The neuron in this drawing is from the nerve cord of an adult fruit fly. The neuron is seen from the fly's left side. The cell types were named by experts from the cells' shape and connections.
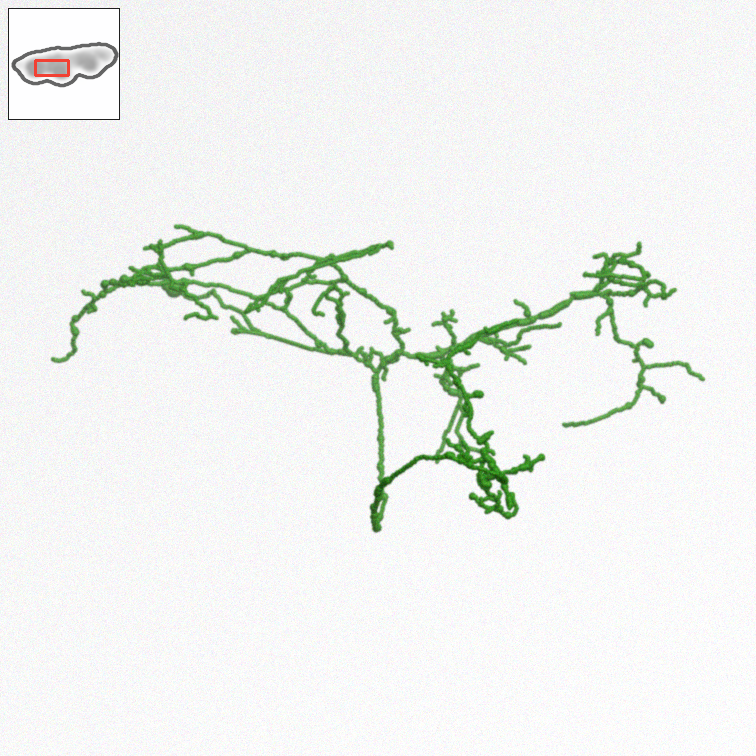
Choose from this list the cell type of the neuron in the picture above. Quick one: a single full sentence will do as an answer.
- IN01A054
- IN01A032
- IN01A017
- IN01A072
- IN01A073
The cell type of the neuron here is IN01A054.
